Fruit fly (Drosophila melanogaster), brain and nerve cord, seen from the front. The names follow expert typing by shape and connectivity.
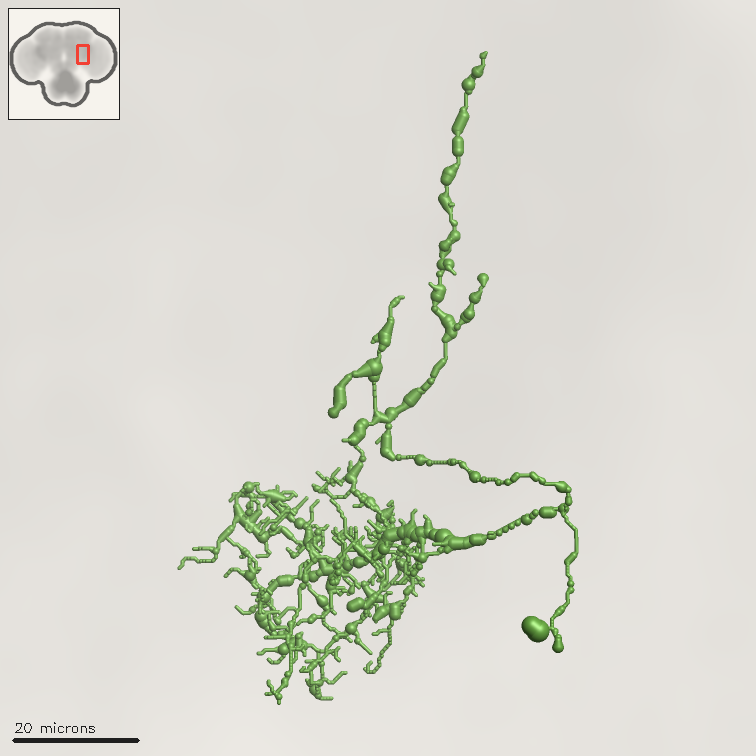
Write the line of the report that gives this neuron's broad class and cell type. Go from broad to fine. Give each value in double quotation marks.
"central-brain intrinsic neuron", "CB2108"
